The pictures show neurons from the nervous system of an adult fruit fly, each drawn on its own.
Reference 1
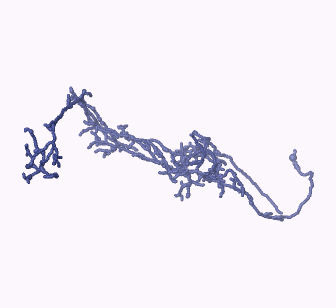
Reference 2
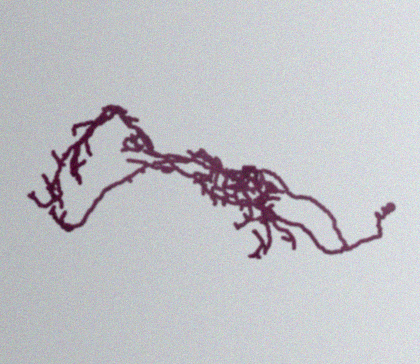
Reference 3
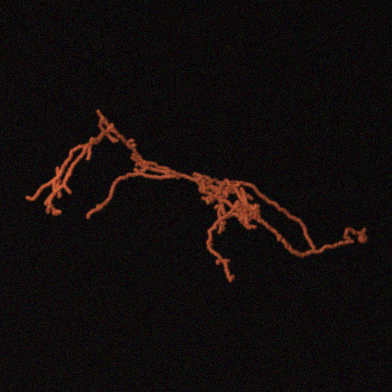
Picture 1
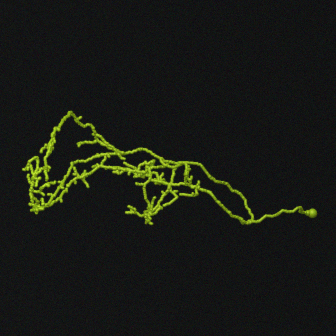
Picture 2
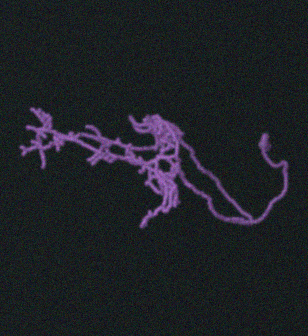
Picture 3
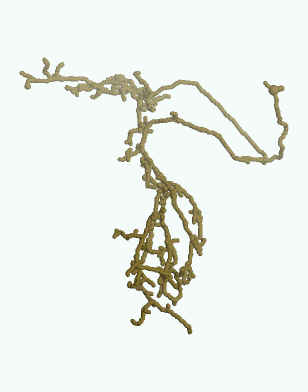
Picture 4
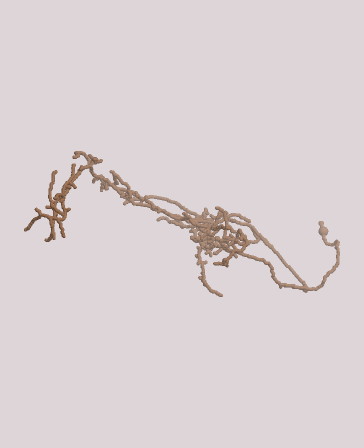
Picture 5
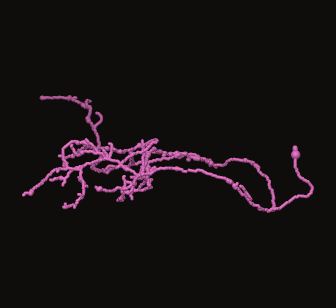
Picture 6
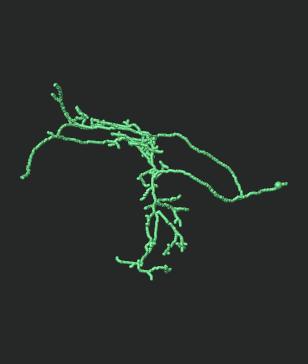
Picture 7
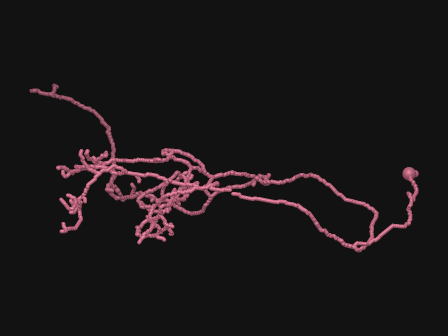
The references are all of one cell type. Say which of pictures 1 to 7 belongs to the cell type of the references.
4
